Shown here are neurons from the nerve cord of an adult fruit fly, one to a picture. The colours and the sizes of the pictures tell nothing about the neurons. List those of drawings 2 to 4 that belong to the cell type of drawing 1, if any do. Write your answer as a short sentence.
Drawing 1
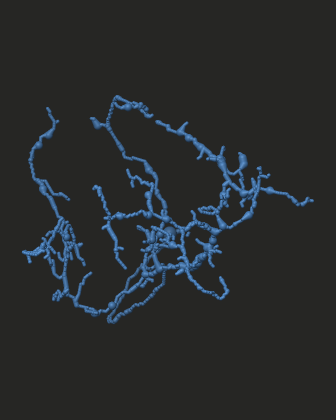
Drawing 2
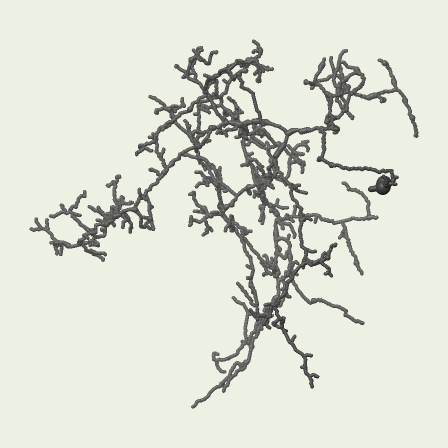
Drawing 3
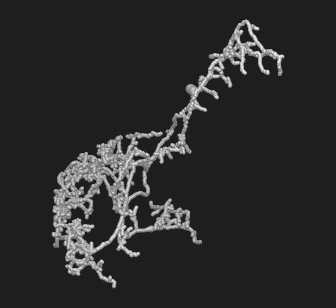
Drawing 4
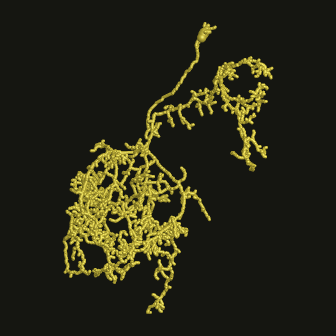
None of them is of the same cell type.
